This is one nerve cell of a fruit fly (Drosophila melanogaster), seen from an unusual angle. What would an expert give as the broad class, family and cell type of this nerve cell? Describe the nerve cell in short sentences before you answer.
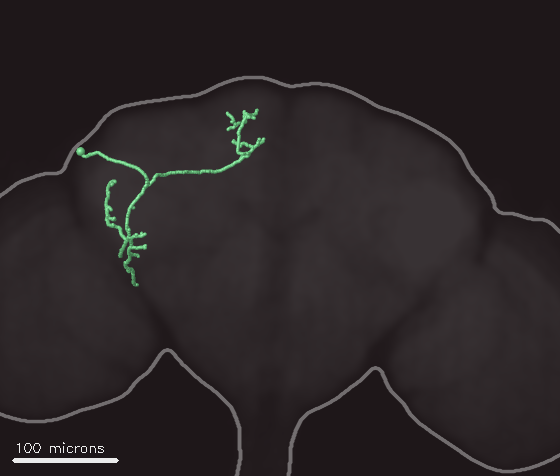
It lies in the brain. By the scale bar it is about 180 microns wide in this view. Its broad class is central-brain intrinsic neuron. Its family is hemilineage SLPpl1. The cell type is SMP217.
